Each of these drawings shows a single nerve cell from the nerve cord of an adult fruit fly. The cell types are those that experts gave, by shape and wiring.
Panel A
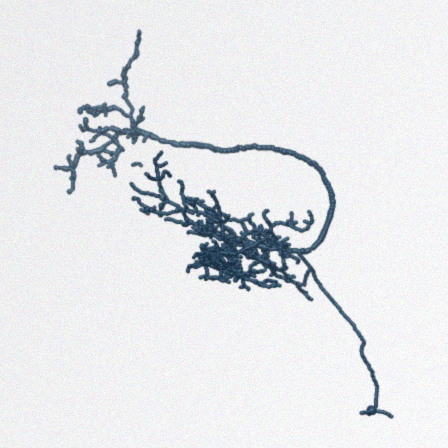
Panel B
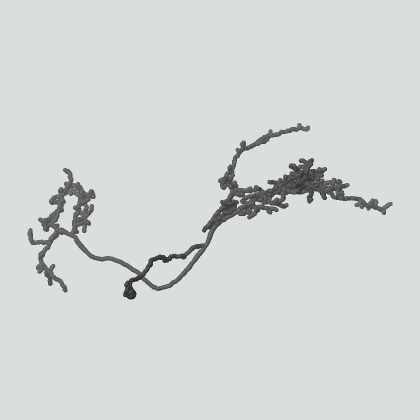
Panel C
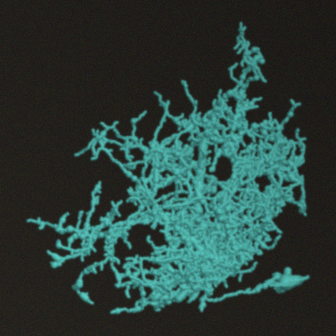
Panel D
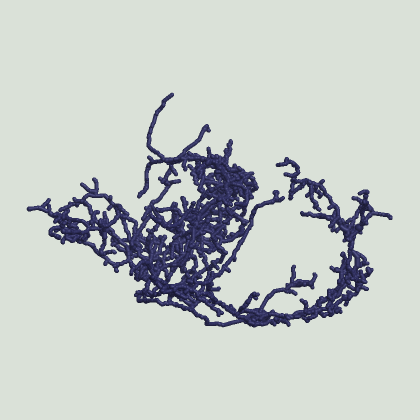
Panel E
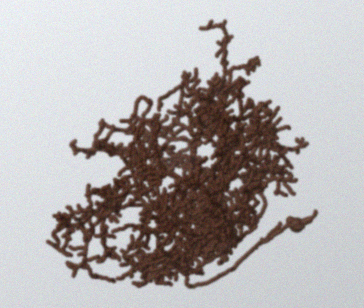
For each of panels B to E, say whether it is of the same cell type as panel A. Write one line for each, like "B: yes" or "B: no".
B: yes
C: no
D: no
E: no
